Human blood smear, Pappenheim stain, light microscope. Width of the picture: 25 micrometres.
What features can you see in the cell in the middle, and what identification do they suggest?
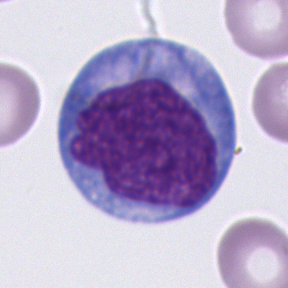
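Nuclear outline irregular and folded, notched on the left side. No distinct nucleolus visible. Cytoplasmic band widest above the nucleus; no granules seen. Myeloblast.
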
